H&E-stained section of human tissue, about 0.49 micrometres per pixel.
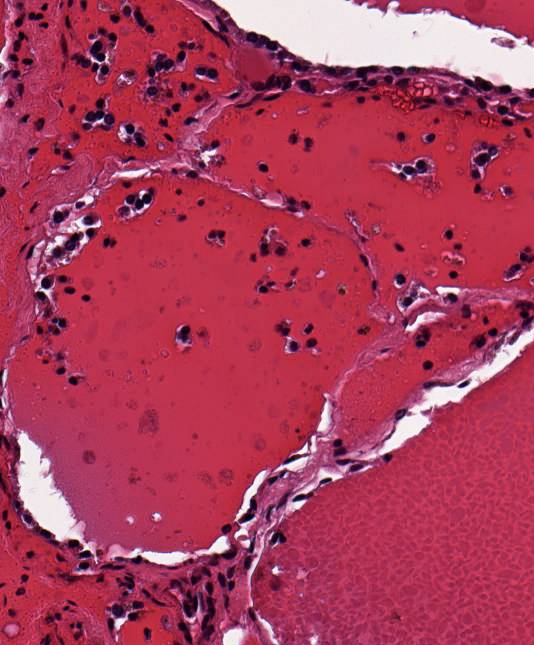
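Thyroid. A large irregular space across most of the centre and left holds smooth, evenly pink, structureless material with sparse single cells and small dark-nucleated clusters. Thin pink connective tissue strands separate the spaces, whose walls are lined by flattened cells with elongated dark nuclei.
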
